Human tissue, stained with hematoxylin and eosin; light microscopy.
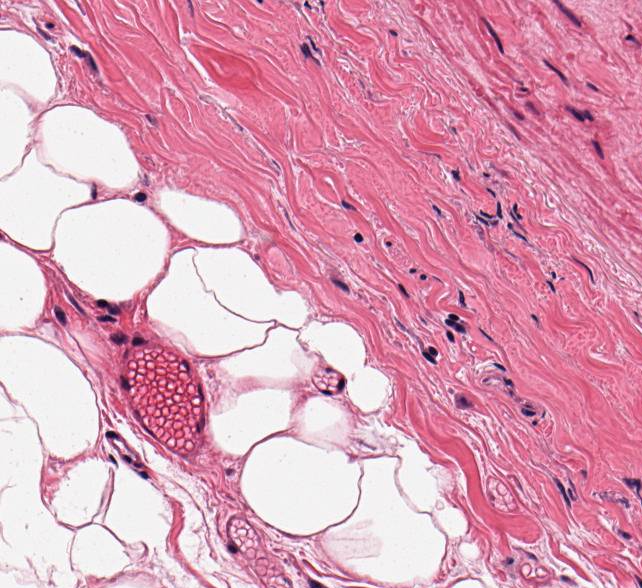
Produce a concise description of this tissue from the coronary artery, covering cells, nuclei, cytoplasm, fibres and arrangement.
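Dense pink collagenous tissue fills the upper right, and fat fills the lower left. The collagen bundles are wavy and run diagonally, roughly parallel to the border with the fat. Between them lie scattered dark, elongated, spindle-shaped fibroblast nuclei. Look left of centre: a septum between fat cells holds a thin-walled vessel packed with red blood cells.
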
